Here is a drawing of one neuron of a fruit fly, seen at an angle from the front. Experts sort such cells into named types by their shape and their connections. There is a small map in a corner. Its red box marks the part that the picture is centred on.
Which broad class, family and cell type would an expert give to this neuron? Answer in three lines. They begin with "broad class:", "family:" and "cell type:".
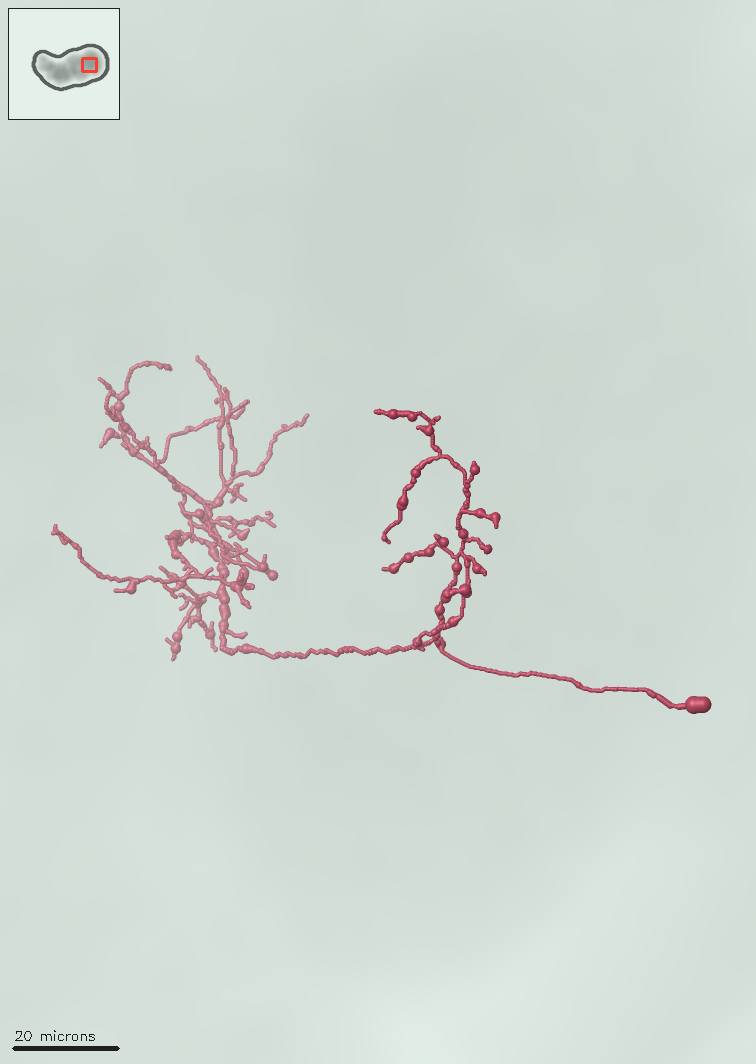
broad class: central-brain intrinsic neuron
family: hemilineage LALa1_posterior
cell type: WED009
